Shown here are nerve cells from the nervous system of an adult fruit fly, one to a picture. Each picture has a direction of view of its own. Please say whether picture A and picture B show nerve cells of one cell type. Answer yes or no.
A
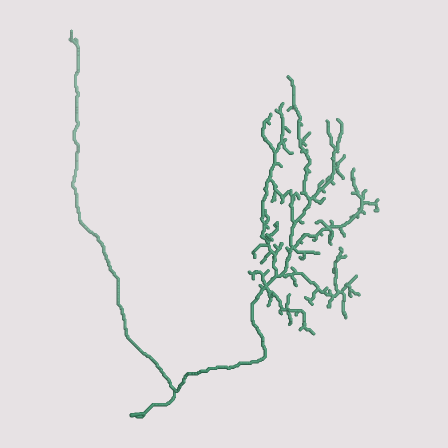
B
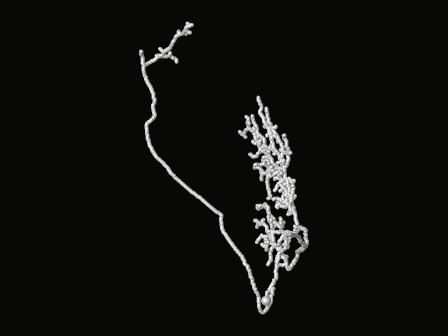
yes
